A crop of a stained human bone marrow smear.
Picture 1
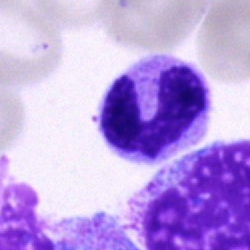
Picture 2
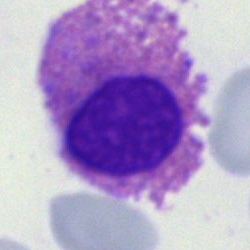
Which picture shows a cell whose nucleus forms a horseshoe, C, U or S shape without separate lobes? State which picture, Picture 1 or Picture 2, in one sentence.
The curved band nucleus without separate lobes is that of the cell in Picture 1.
